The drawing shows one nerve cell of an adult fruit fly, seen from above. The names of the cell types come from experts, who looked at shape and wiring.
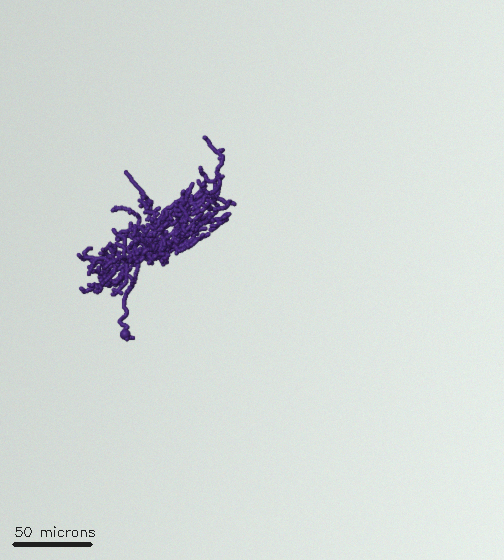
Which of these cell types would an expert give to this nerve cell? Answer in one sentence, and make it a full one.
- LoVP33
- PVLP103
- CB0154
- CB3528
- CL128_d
This nerve cell has been assigned cell type CB0154.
